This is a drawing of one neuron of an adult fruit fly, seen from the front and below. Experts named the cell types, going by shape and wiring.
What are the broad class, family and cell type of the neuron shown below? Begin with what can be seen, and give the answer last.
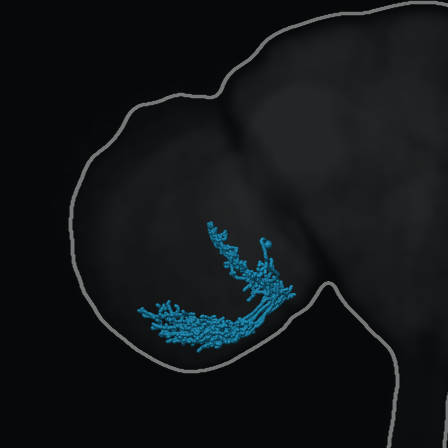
It lies in the brain. The cell body is in the middle of the picture. Its broad class is optic-lobe intrinsic neuron. Its family is TmY. The cell type is TmY19a.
